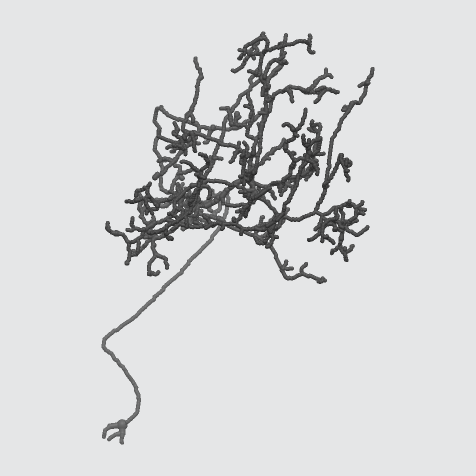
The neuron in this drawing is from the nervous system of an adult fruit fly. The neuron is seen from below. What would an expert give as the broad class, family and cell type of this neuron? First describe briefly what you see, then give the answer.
The cell body can be seen at the lower left of the picture. As drawn here it is taller than it is wide. It is a nerve-cord intrinsic neuron. Its family is hemilineage 03A. Its cell type is IN03A062_g.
